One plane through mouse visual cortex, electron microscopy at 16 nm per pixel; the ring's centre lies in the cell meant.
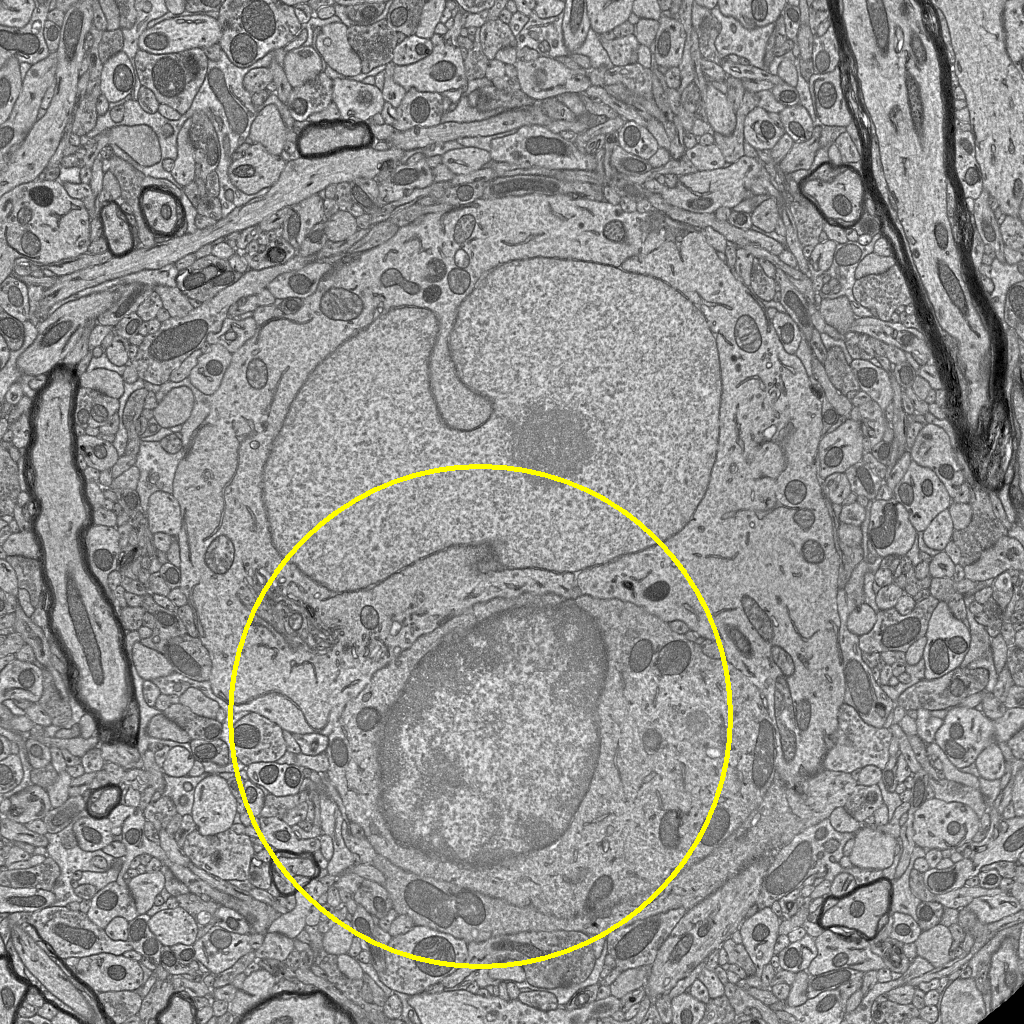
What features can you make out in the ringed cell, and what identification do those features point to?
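First, the nucleus is a single oval that shows whole inside the ring. Second, its envelope runs smoothly around it with no deep fold. Third, dark chromatin forms a nearly continuous band along the inside of the envelope. Fourth, rounded mitochondria sit in the cytoplasm to the right of the nucleus. This is an oligodendrocyte.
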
